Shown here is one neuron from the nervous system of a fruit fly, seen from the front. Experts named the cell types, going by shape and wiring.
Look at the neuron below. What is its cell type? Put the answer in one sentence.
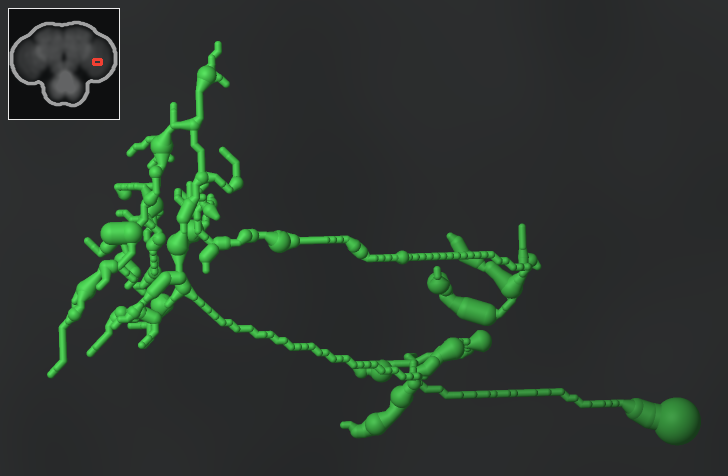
The cell type is T5b.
